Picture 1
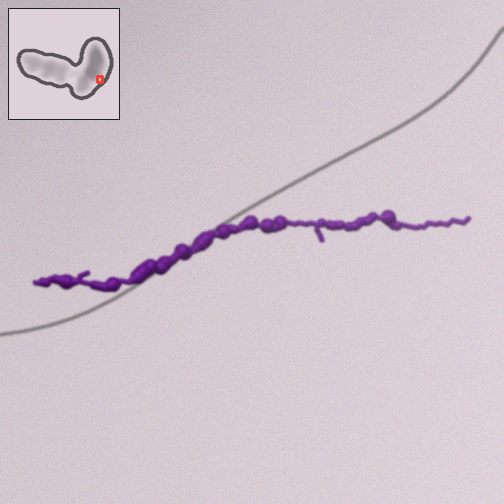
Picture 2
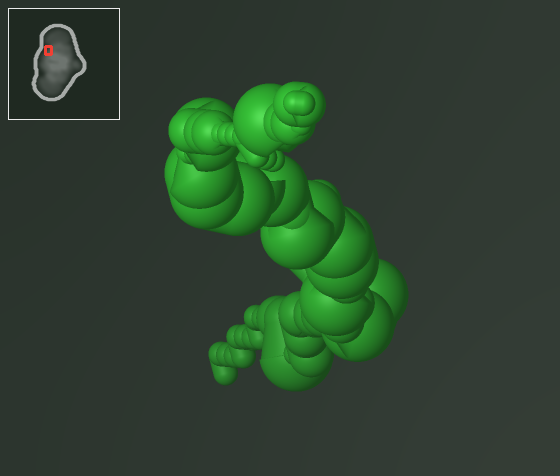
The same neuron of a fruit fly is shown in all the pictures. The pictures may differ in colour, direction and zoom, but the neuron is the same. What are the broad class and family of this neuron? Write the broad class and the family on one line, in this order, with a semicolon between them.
sensory neuron entering the brain; class mechanosensory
